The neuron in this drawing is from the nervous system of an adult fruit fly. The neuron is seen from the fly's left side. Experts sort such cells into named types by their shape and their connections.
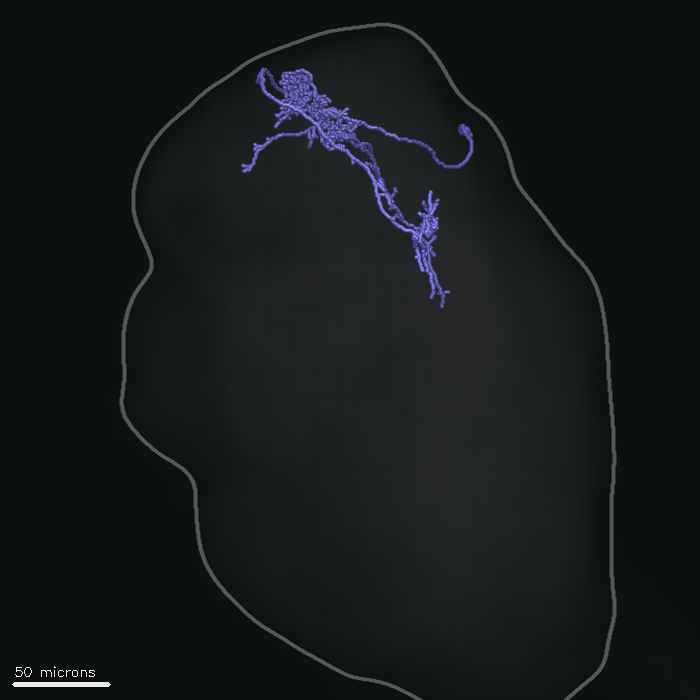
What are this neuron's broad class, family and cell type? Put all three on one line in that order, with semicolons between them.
central-brain intrinsic neuron; hemilineage DL1_dorsal; MBON28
